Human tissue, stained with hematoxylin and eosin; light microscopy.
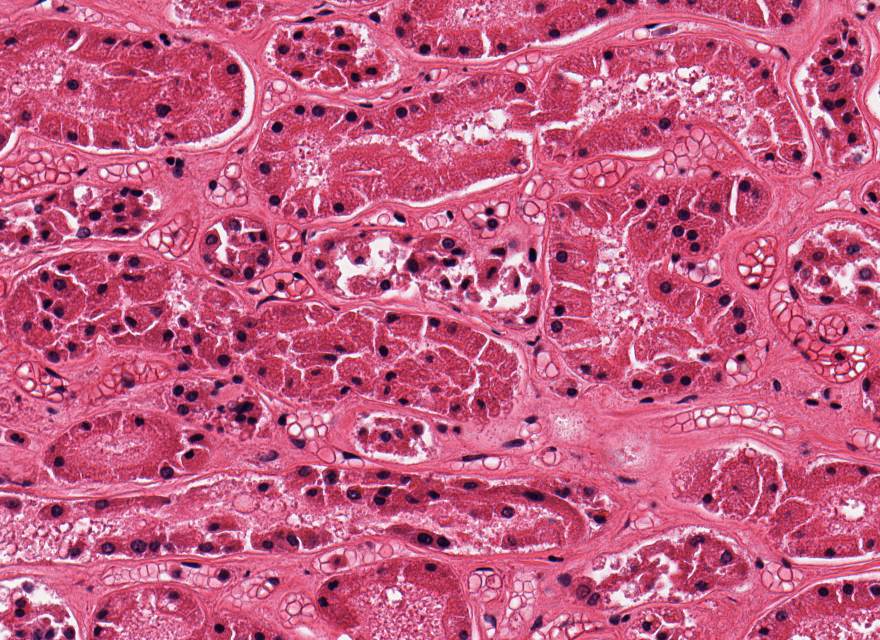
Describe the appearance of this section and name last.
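Lining the larger tubules are cells with abundant, granular, deep pink cytoplasm, and their nuclei are small, round, dark and fairly uniform. Narrow artefactual clefts split that cytoplasm and separate some epithelium from the surrounding stroma. No glomeruli or other round capillary tufts appear anywhere in the field. This section is renal cortex.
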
